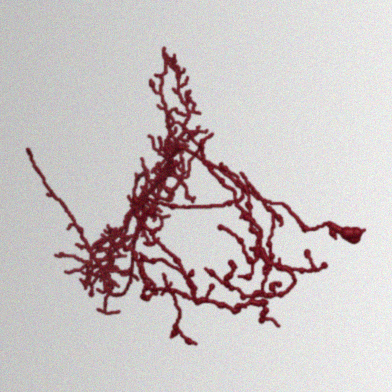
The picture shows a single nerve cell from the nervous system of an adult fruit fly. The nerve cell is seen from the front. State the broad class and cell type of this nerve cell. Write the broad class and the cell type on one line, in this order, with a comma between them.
central-brain intrinsic neuron, FLA019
